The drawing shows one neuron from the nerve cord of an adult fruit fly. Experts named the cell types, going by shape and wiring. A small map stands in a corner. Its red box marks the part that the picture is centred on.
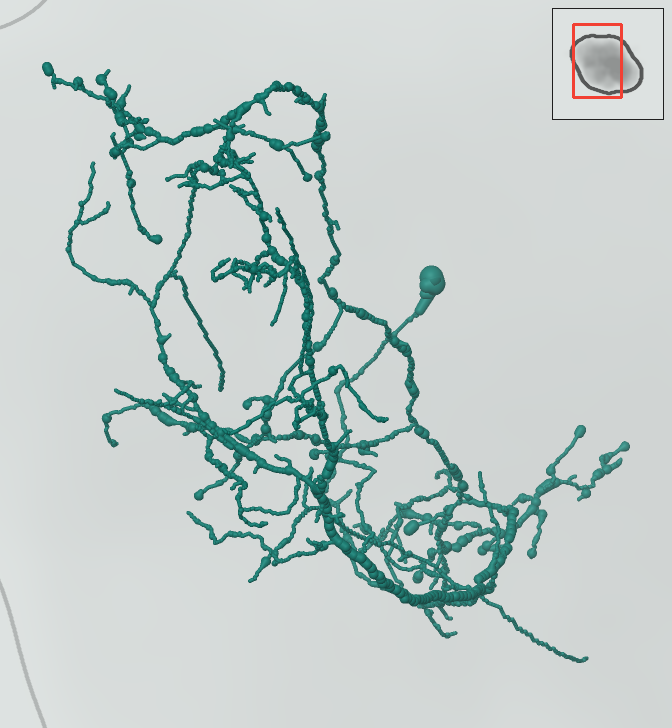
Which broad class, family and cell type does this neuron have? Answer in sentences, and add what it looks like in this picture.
It is a nerve-cord intrinsic neuron. Its family is hemilineage 17A. The cell type is IN17A037. Dozens of branch ends can be seen. As drawn here it is about as wide as it is tall.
